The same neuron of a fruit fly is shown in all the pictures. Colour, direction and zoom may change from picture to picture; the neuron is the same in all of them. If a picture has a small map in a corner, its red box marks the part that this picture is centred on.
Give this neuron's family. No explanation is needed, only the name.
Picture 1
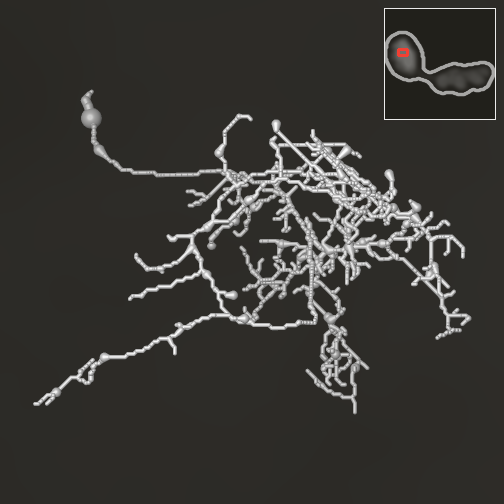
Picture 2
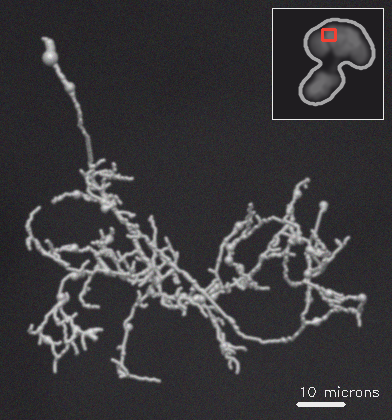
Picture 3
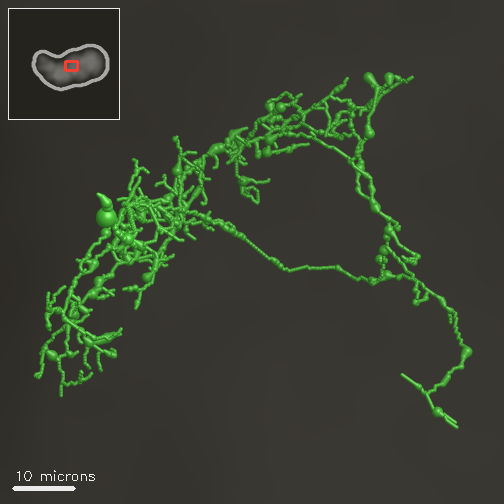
hemilineage VLPl2_posterior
